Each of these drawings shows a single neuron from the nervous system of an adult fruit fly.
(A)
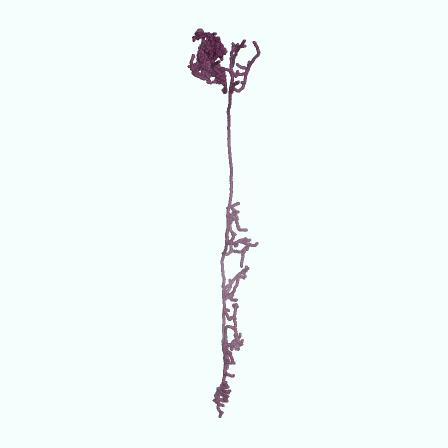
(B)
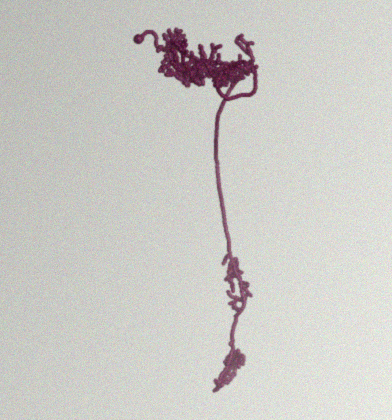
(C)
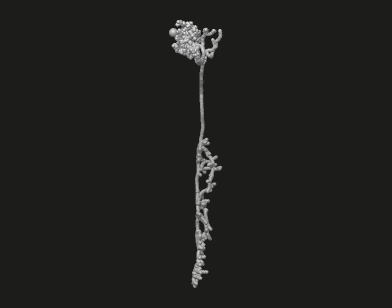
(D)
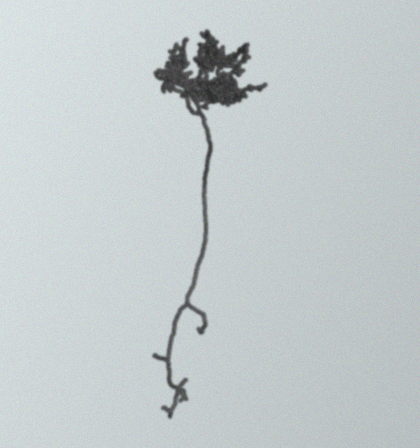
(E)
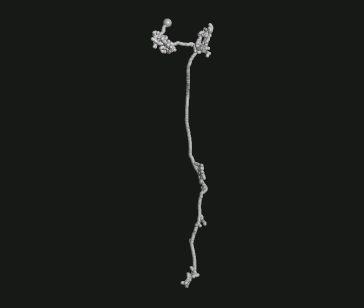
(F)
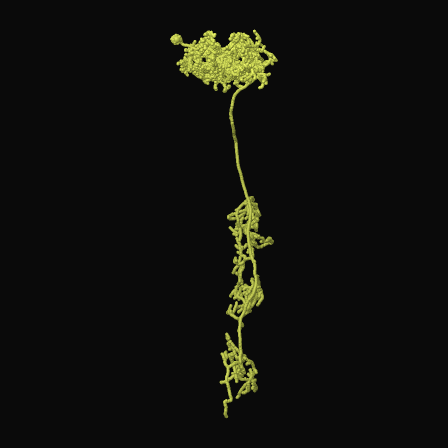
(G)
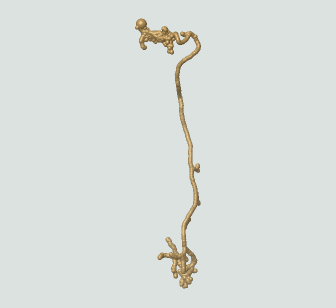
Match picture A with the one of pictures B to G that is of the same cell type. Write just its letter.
C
